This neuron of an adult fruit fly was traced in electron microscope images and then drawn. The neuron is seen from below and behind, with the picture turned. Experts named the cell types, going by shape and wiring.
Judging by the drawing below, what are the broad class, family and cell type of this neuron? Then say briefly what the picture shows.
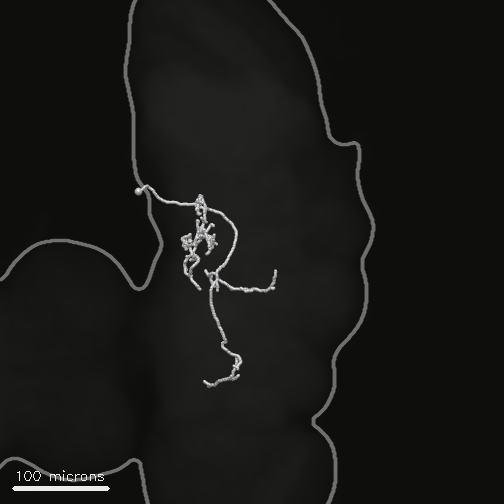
This is a central-brain intrinsic neuron. The family is hemilineage DM6_central1. The cell type is CB0221. Its cell body lies on the left of the picture. By the scale bar it is about 200 microns tall in this view.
